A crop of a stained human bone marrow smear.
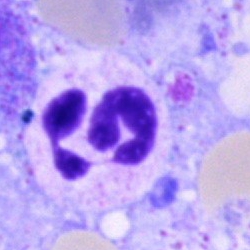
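Segmented neutrophil, centre of a stained bone marrow smear. You'll notice the nucleus is split into separate lobes held together by narrow strands, its chromatin dense and dark purple. There's plenty of cytoplasm around it, pale pinkish-lilac, with fine pinkish granules sitting within it.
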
